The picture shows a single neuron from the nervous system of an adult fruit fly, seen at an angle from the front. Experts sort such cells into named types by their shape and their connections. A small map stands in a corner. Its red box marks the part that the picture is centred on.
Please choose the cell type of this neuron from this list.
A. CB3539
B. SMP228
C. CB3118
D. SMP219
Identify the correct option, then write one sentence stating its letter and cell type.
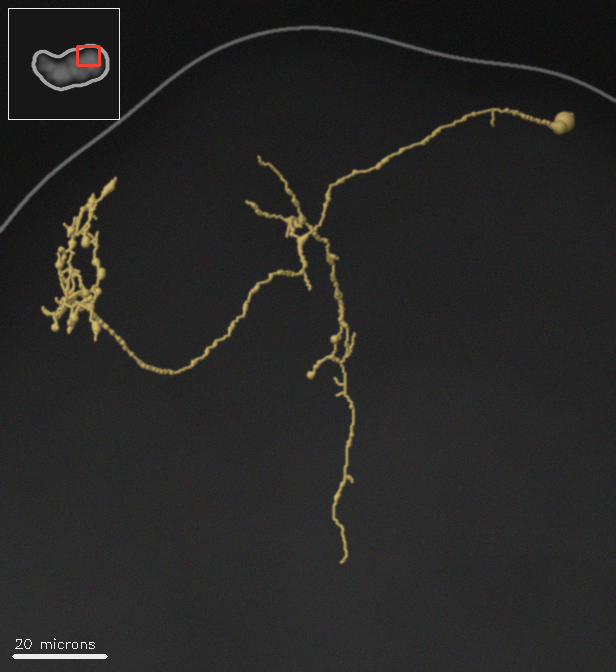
The cell type matching the neuron is CB3118, which option C provides.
